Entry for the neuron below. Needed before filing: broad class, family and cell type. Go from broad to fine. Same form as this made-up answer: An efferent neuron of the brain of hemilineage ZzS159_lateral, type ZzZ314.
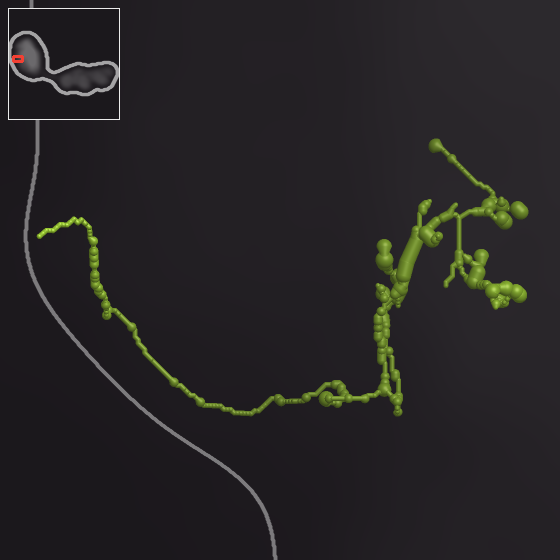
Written: A sensory neuron entering the brain of class hygrosensory, type HRN_VP1l.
